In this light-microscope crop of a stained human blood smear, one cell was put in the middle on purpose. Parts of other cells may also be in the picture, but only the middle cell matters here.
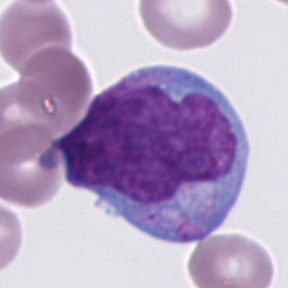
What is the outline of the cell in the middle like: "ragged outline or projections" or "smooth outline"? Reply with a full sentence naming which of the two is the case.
It is a rough edge that this cell shows.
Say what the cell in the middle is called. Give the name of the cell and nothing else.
atypical promyelocyte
